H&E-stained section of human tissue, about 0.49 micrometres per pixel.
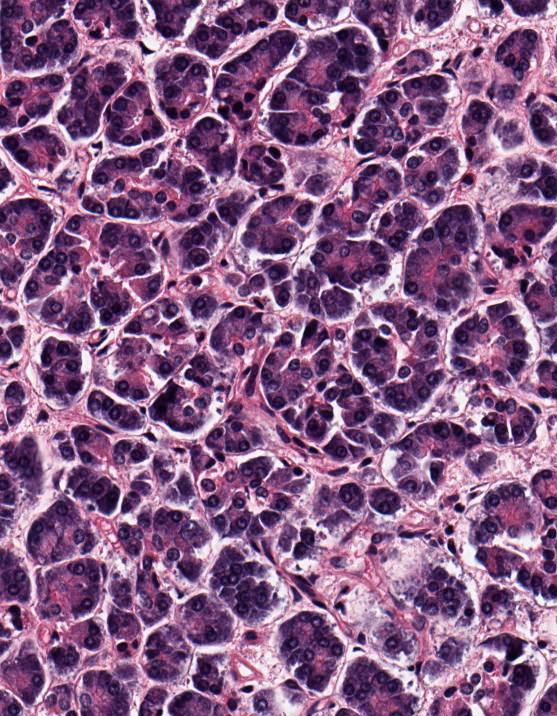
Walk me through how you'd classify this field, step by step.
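Identification: exocrine pancreas, closely packed rounded acini separated by thin strands of pink connective tissue.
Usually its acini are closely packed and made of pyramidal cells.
Here pyramidal acinar cells ring a small central point, with round nuclei toward the outer, basal side.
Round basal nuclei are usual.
Decisively, their cytoplasm is deep purple basally and pinker toward the acinar centre.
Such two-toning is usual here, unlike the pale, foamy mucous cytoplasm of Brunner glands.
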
